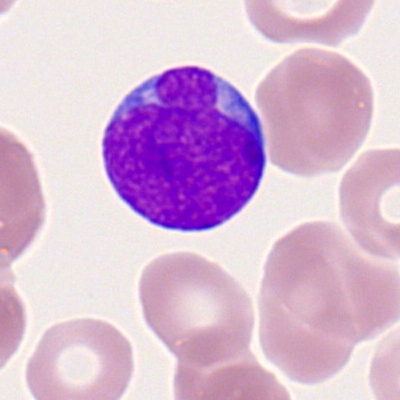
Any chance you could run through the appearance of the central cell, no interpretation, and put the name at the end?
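Nearly the whole cell is filled by the nucleus. Around it, the blue cytoplasm forms only a scant rim, most visible at the top of the cell. The cell is a myeloblast.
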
